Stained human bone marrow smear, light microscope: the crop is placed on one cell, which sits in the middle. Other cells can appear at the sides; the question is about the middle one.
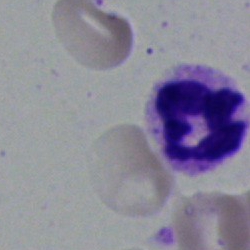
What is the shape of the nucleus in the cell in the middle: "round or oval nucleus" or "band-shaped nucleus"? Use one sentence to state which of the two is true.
In this cell, the nucleus is a bent band with no separate lobes.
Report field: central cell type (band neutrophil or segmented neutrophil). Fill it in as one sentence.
The cell the crop is centered on is a segmented neutrophil.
